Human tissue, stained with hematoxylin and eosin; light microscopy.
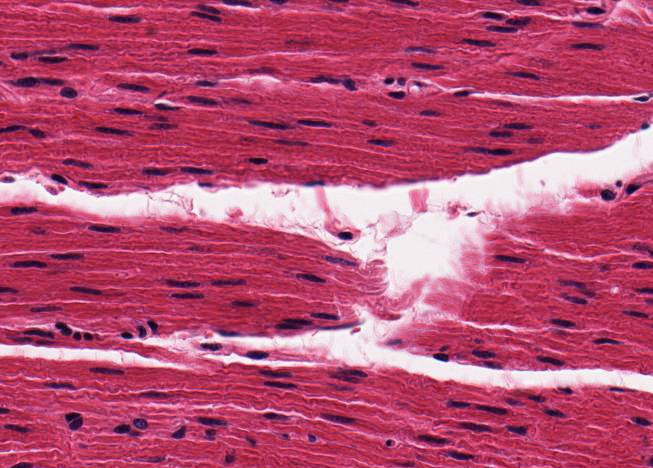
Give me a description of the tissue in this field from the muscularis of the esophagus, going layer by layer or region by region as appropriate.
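Across the whole field, long eosinophilic muscle fibres run roughly horizontally. See how deep pink they stain, with fine lines running along their length. Their nuclei are dark, elongated ovals, lined up with the long axis of the fibres. You'll also find no fat cells anywhere in the field.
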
